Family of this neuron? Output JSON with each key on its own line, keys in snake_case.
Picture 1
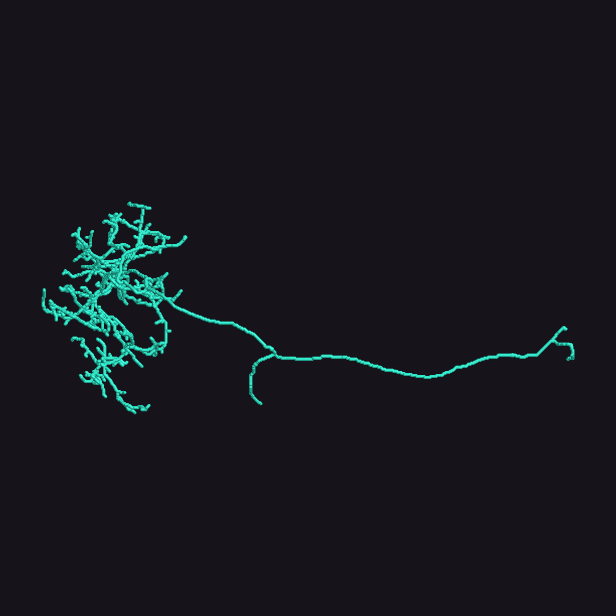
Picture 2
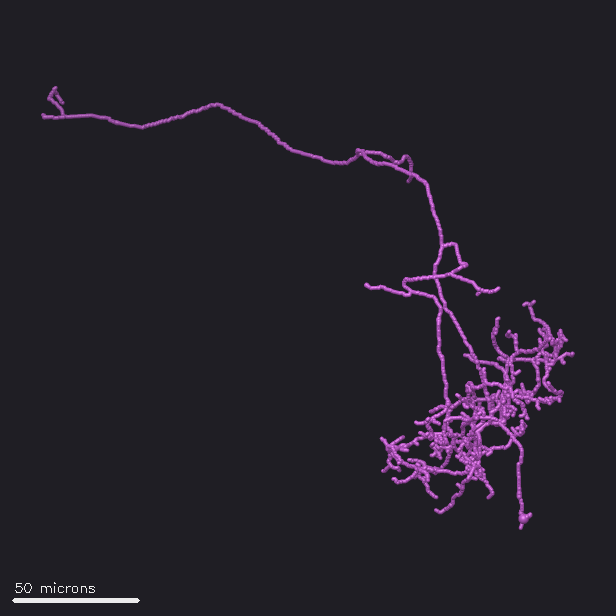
{
 "family": "hemilineage VLPl&p2_lateral"
}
